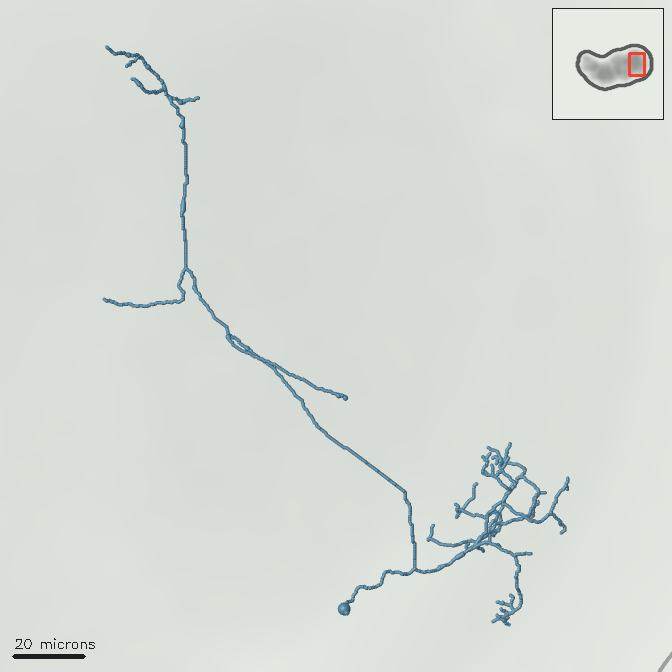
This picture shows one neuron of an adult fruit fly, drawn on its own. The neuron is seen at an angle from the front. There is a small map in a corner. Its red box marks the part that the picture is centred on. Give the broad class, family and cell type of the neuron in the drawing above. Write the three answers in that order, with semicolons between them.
visual projection neuron; MeVP; MeVP5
